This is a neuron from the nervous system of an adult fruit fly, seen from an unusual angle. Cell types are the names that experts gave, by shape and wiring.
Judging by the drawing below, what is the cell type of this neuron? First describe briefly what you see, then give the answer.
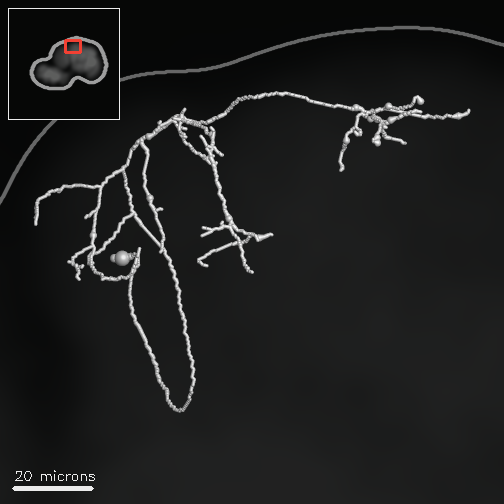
The cell body is on the left of the picture. From left to right in the picture it spans about 110 microns. This is a central-brain intrinsic neuron. It is of cell type LHAV5a2_a3.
